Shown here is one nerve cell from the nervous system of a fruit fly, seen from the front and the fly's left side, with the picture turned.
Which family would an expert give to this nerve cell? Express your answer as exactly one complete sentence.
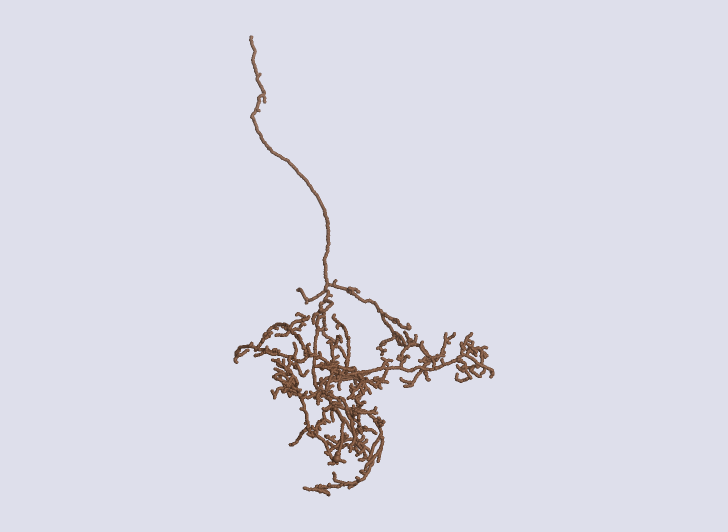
The nerve cell is part of the family known as hemilineage VLPl2_medial.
